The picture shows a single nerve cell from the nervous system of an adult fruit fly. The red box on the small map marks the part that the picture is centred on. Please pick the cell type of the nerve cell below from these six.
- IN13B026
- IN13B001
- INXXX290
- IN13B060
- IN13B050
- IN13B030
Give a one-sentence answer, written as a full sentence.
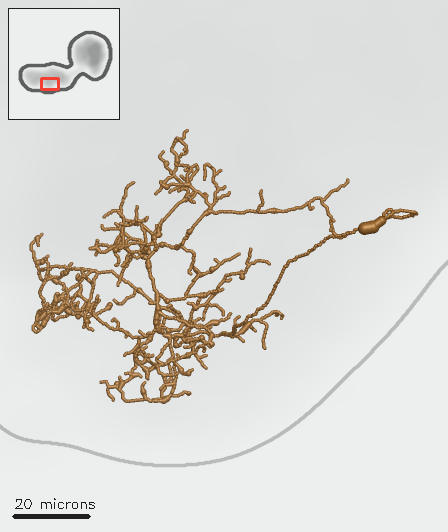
The cell type that this nerve cell has is IN13B050.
